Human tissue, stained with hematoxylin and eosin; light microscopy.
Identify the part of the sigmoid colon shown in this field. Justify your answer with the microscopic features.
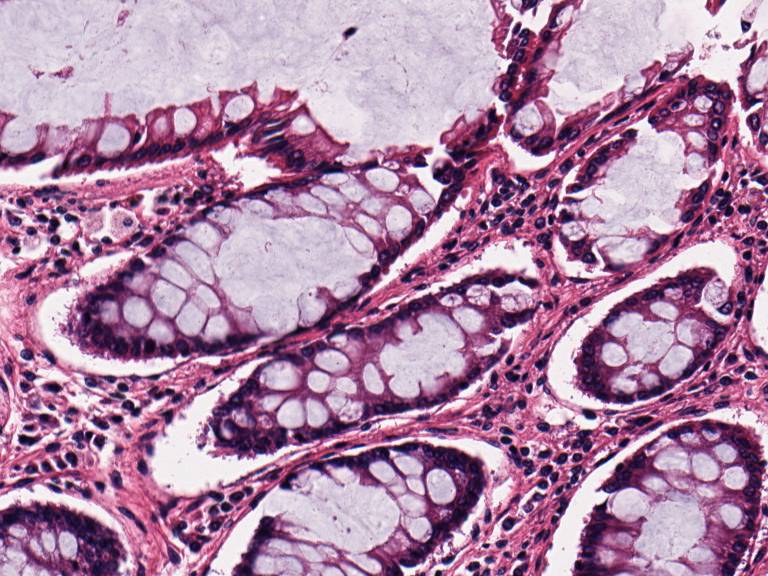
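It's the mucosa. The glands settle it: their lining is crowded with goblet cells, whose pale mucin vacuoles take up most of each gland's thickness.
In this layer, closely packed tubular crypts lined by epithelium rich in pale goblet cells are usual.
The epithelial nuclei are small and dark, packed in a single row along each gland's outer edge. Across the top, a row of mucin-filled epithelial cells borders a wide space full of pale grey mucin. You won't find fat cells or thick smooth muscle bundles anywhere.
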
